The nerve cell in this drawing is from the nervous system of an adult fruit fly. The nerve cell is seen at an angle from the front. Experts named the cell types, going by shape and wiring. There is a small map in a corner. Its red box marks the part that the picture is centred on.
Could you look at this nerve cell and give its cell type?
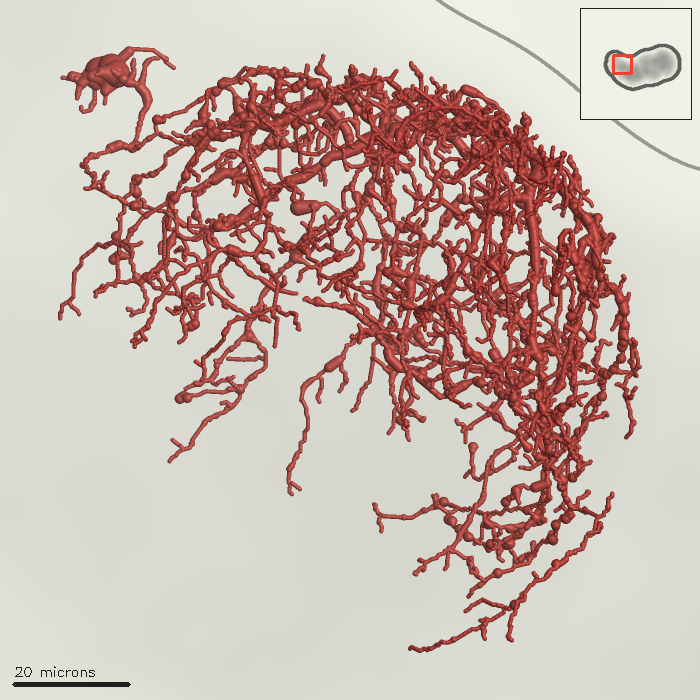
IN21A012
